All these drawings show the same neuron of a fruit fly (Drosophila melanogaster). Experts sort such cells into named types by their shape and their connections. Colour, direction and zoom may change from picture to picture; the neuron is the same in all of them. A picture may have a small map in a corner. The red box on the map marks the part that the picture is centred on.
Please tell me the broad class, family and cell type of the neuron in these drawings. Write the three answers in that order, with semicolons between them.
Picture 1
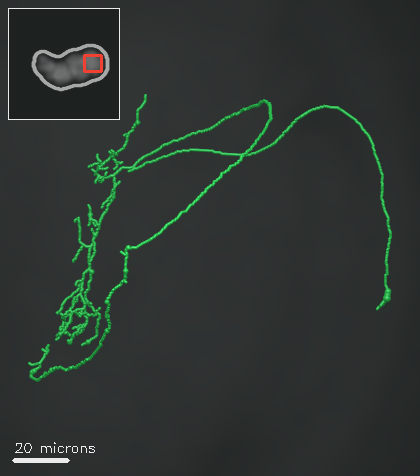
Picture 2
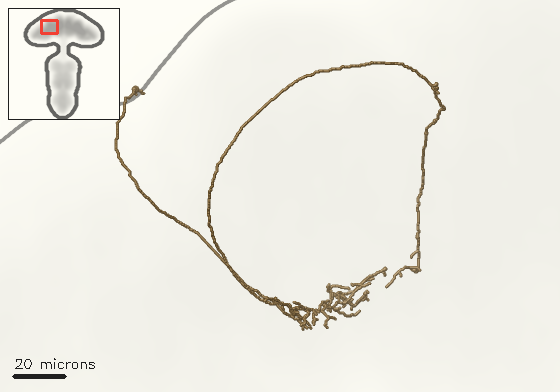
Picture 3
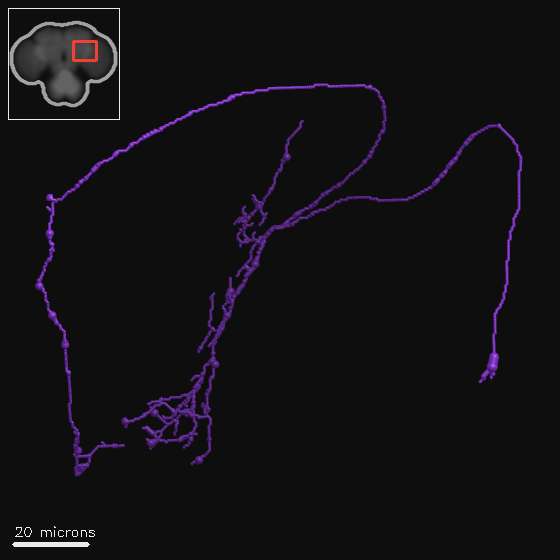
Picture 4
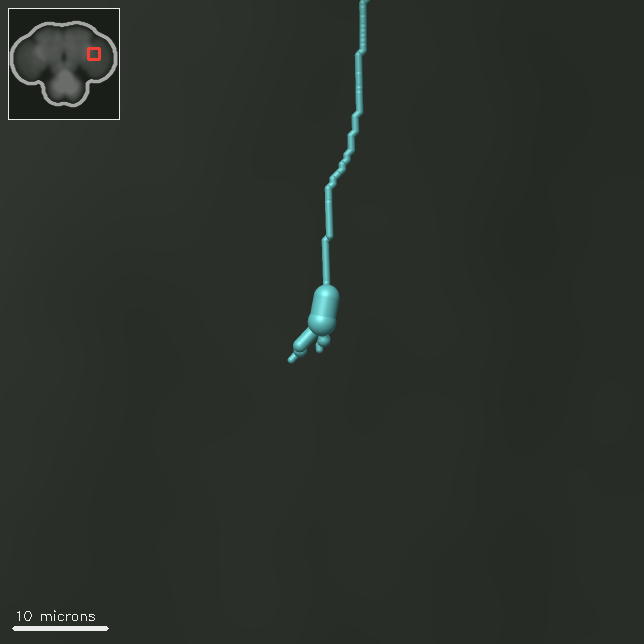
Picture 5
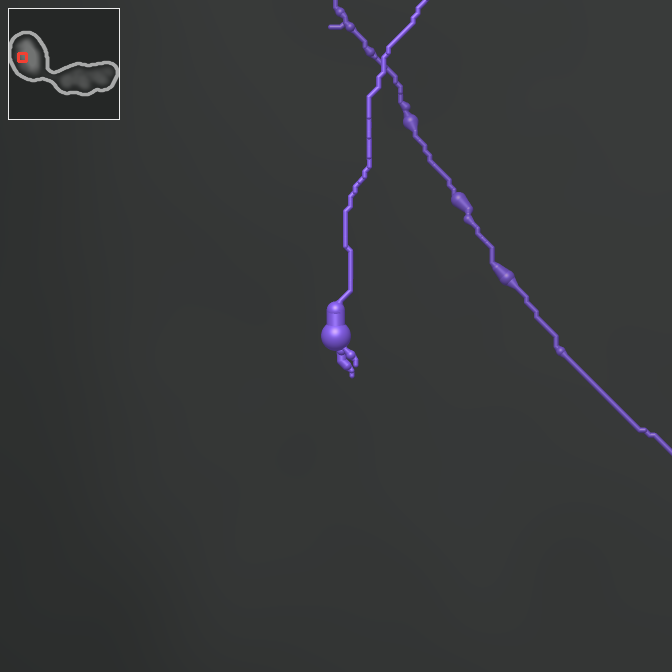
central-brain intrinsic neuron; hemilineage SLPa&l1_lateral; CB2873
